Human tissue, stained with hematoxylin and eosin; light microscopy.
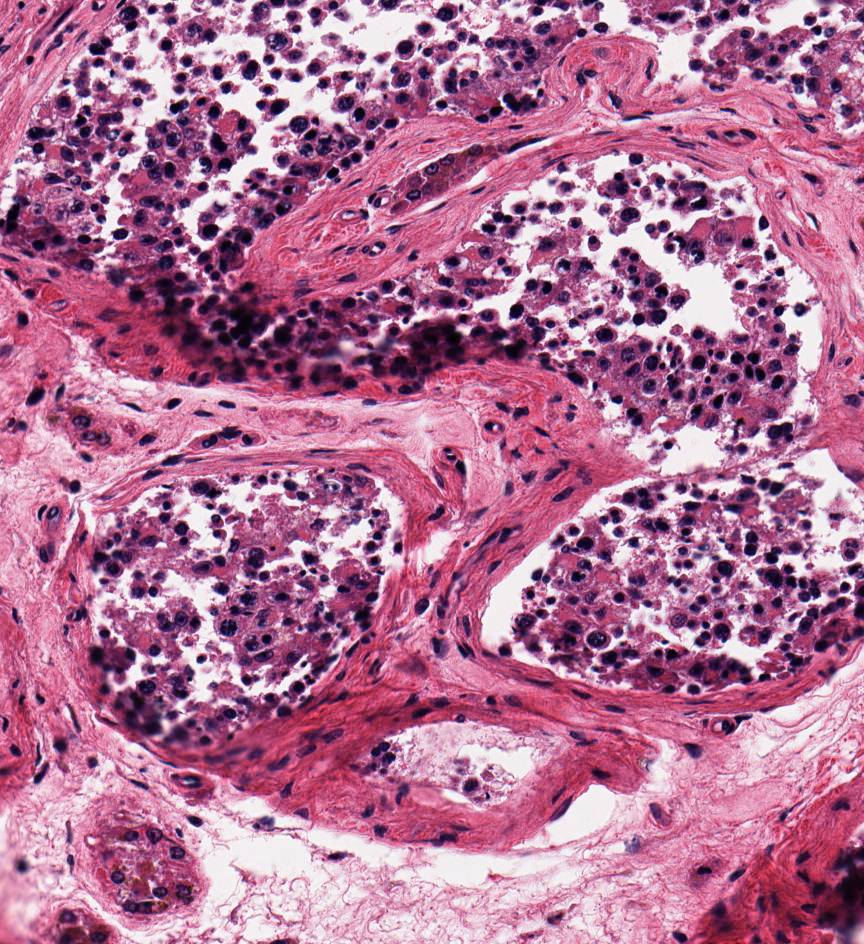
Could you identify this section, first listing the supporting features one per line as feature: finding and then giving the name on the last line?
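Nest cells: lying loosely apart, with clear white gaps between them
Nuclei: round and darkly stained
Cytoplasm: a modest pink-purple rim around the nucleus in many cells
Surrounding bands: spindle cells with elongated nuclei curving around the nests
Tissue: testis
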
